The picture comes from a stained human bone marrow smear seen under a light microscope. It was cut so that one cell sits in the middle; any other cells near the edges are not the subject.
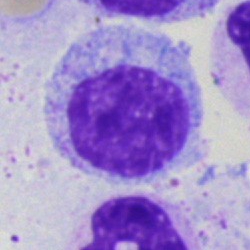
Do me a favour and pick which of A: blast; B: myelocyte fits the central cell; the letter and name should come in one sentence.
Option B is the keyed answer: the cell in the middle is a myelocyte.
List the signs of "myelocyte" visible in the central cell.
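This cell is a myelocyte. Its outline is round, and the nucleus sits toward the lower part, leaving a wider band of cytoplasm above it. The cytoplasm is pale greyish-blue. The chromatin is dark purple and clumped in patches.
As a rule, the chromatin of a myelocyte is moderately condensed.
The patchy clumping seen here goes with that.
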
